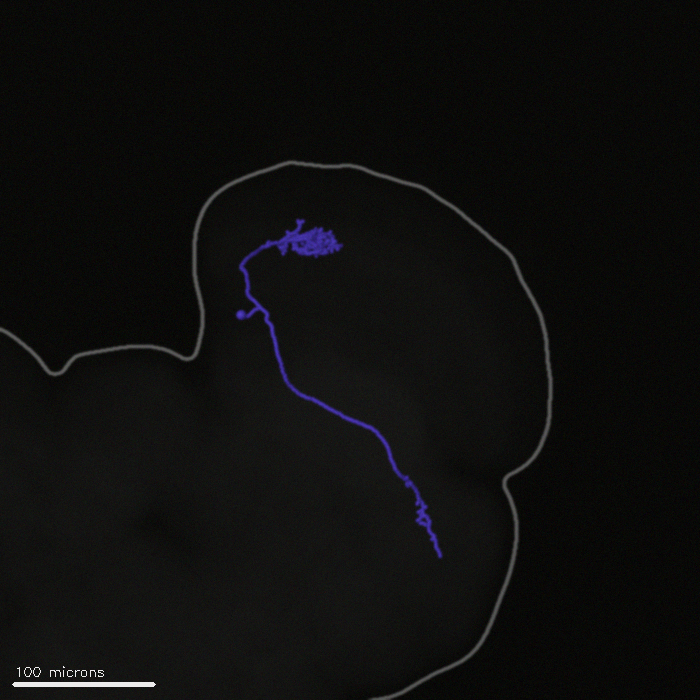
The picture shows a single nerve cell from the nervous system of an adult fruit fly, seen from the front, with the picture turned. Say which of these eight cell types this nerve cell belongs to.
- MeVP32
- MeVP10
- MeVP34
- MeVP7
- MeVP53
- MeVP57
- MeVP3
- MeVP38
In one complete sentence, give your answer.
A cell of type MeVP10 is what this nerve cell is.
